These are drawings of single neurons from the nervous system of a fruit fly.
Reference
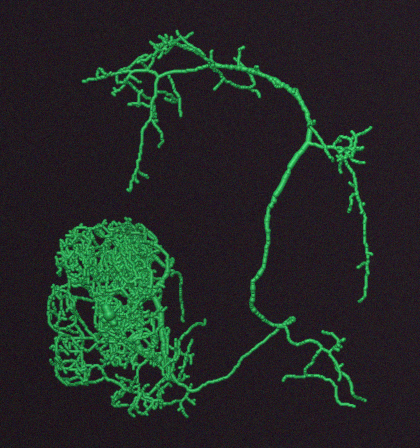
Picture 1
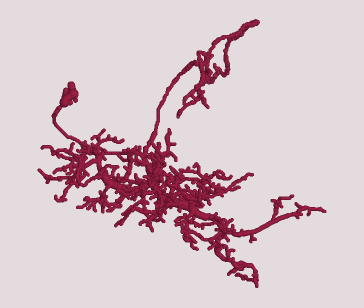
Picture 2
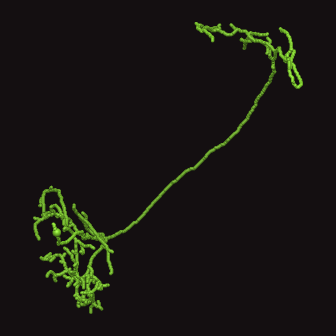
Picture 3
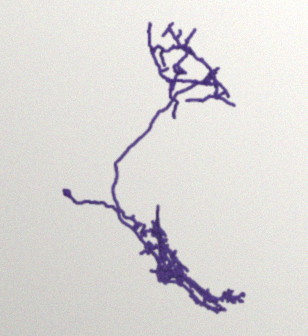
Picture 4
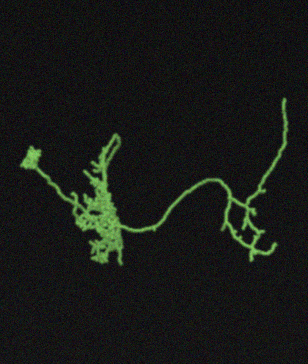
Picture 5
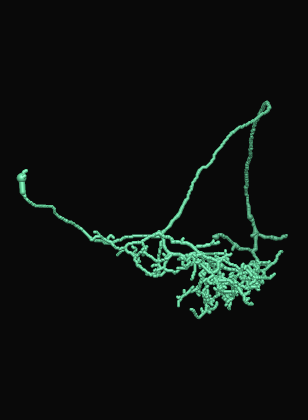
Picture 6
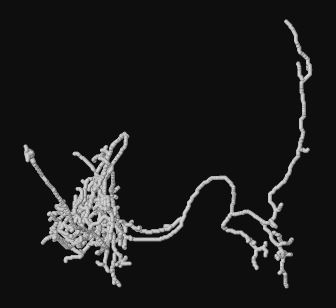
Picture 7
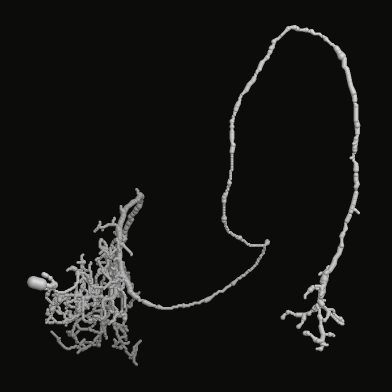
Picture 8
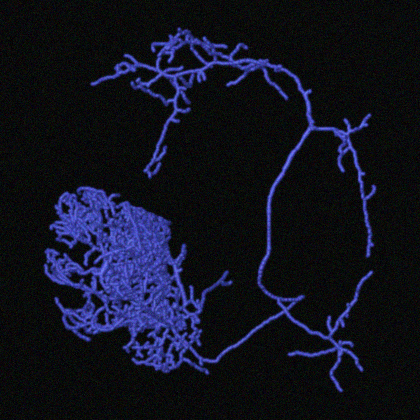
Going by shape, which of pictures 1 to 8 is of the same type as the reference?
8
